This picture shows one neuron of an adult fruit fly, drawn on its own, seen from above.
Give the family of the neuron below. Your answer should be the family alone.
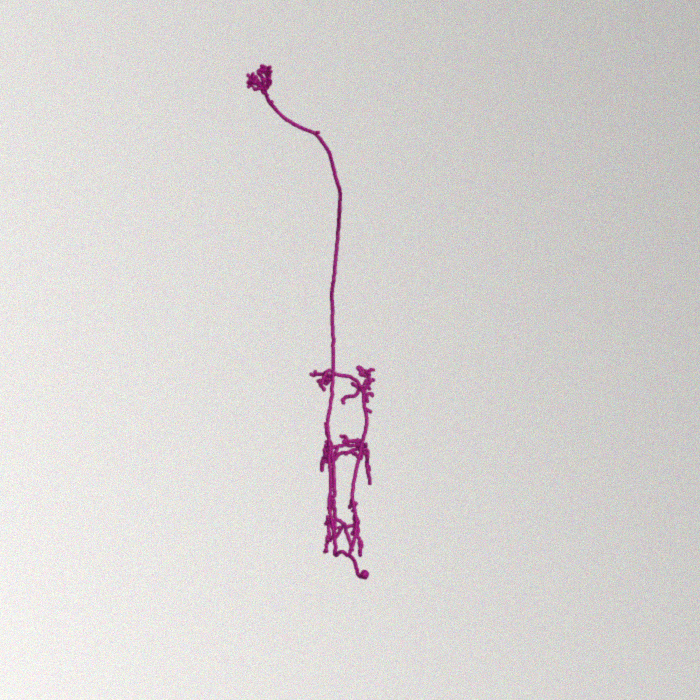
hemilineage 08B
